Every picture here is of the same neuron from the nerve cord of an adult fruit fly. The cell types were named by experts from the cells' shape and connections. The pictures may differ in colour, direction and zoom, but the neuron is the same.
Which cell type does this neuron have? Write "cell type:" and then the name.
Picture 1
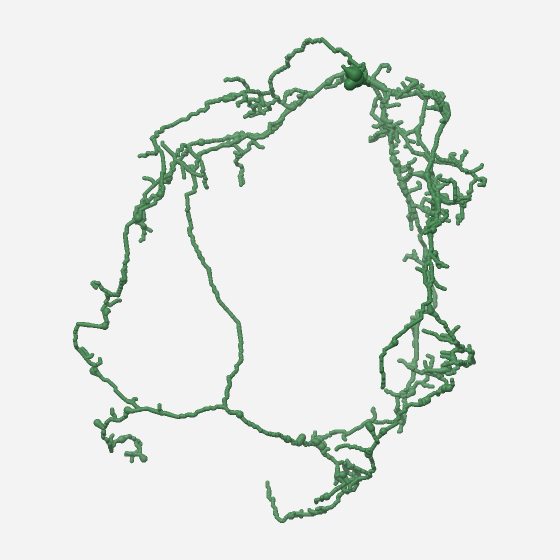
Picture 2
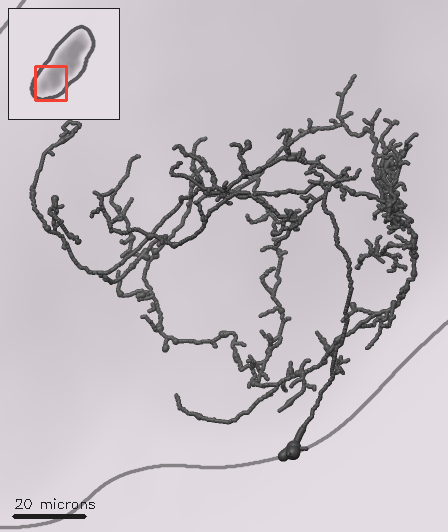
cell type: IN04B068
